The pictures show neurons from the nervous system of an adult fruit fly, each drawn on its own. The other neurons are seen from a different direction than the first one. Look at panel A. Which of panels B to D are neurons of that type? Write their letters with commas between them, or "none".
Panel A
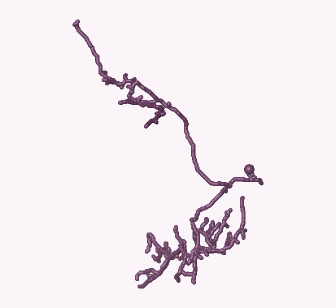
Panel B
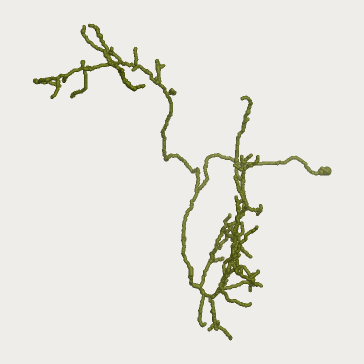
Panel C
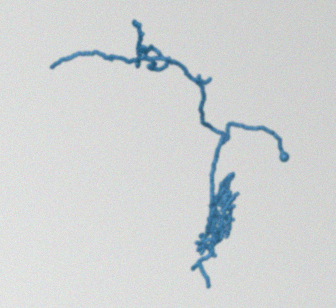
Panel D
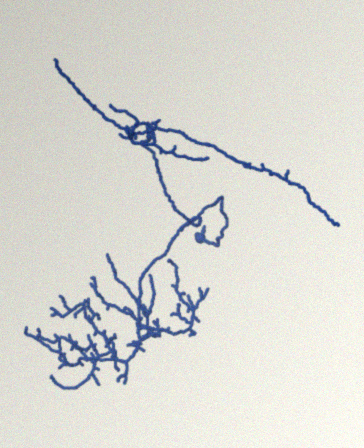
C, D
